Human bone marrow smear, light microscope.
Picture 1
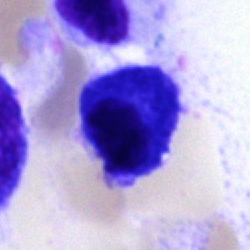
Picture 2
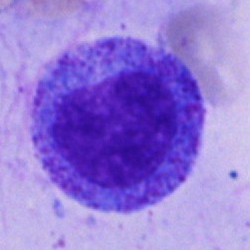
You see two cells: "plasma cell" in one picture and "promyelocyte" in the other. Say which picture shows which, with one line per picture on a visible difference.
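Picture 1: plasma cell. No granules are seen in the cytoplasm.
Picture 2: promyelocyte. Numerous purple granules are scattered through the cytoplasm.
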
